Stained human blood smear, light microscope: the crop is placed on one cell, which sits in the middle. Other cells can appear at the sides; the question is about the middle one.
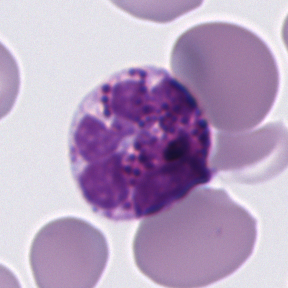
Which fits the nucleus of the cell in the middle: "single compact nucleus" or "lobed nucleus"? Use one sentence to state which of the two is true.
In this cell, the nucleus is divided into separate lobes.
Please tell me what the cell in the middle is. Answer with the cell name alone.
basophil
